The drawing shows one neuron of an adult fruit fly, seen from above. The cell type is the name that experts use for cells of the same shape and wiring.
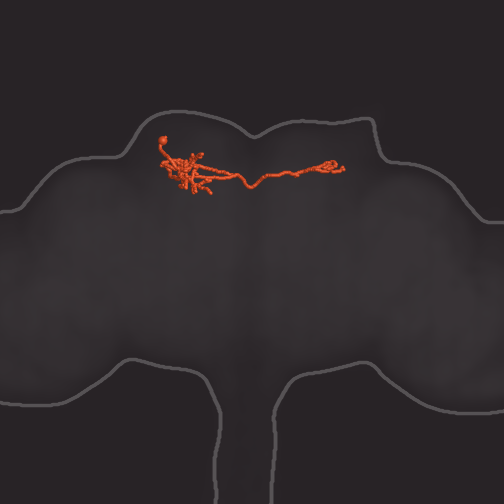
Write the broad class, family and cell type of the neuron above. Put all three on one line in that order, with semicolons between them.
central-brain intrinsic neuron; class DAN; PAM13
